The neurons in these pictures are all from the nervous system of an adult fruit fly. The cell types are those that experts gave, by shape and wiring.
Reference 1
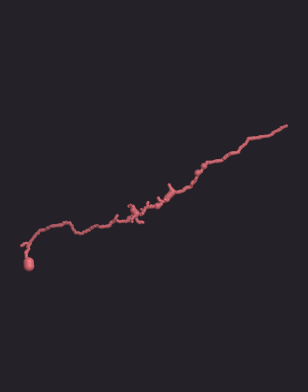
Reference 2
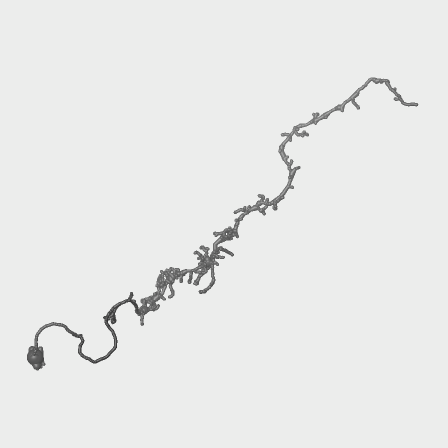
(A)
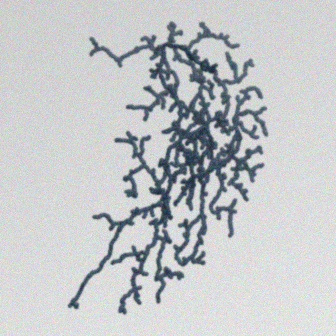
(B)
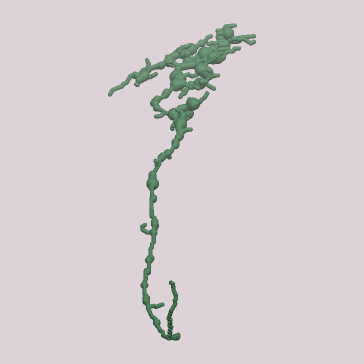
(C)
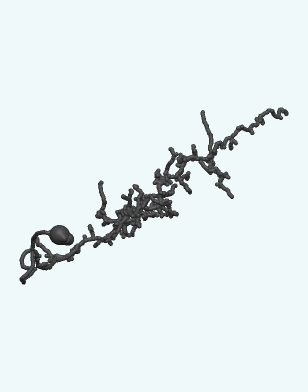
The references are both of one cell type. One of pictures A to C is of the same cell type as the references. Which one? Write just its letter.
C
